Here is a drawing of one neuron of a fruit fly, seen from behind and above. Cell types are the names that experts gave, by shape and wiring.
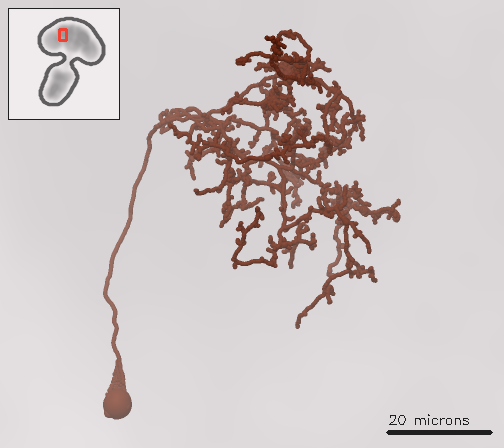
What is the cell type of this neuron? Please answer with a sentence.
The cell type is CB3233.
